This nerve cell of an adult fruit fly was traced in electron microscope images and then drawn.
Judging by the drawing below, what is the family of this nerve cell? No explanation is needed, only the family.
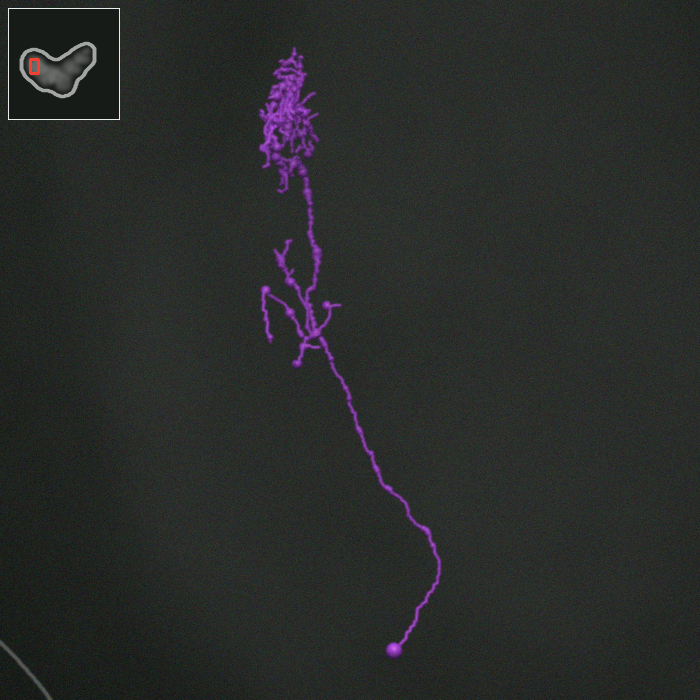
Li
